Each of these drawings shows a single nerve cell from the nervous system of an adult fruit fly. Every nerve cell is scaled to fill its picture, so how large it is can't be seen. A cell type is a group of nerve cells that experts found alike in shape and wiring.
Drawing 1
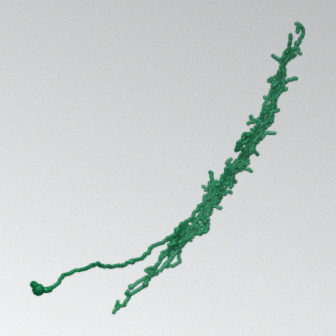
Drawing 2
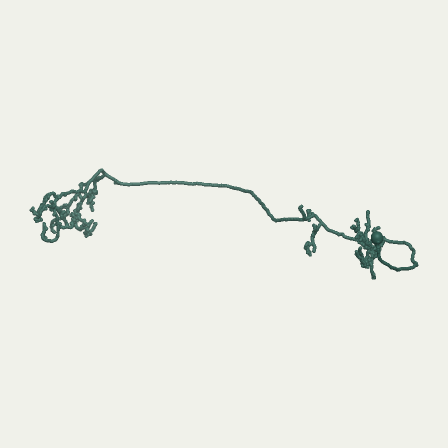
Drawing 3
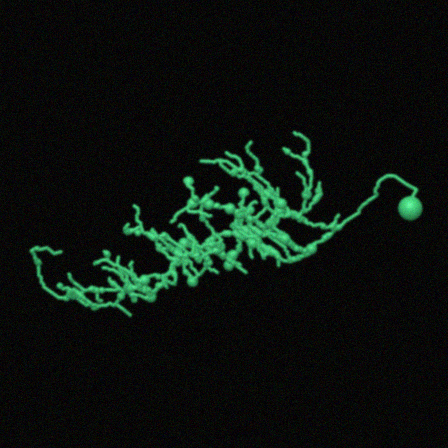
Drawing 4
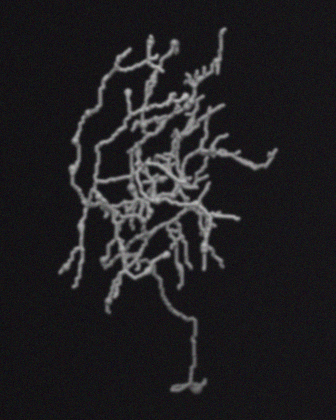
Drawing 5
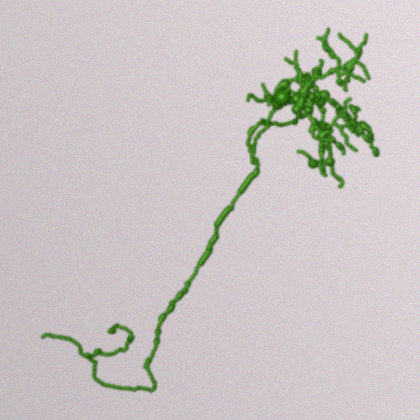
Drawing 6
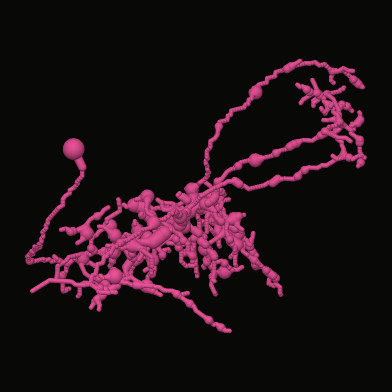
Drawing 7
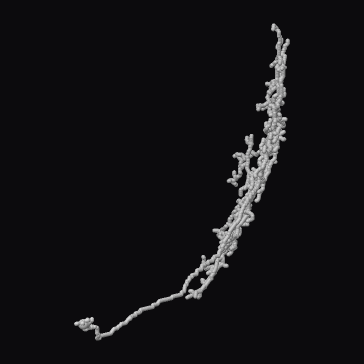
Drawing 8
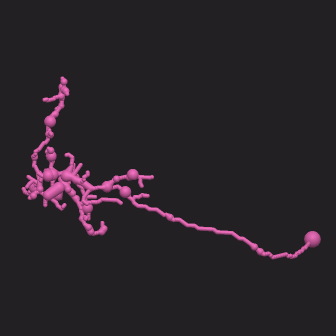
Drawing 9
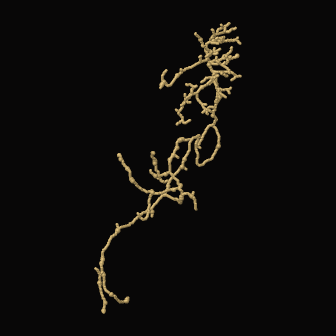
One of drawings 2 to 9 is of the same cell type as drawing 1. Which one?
7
